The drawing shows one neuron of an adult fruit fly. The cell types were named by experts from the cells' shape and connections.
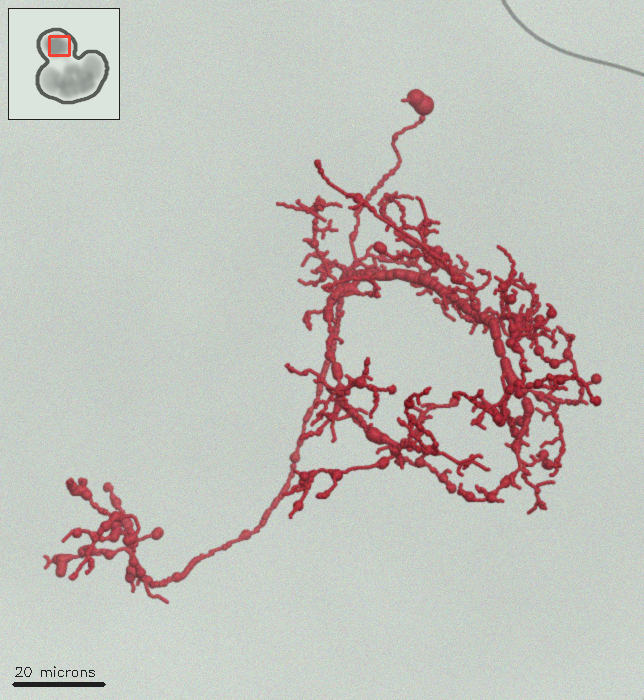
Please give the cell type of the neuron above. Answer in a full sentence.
The cell type is IN06B063.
